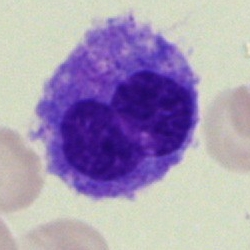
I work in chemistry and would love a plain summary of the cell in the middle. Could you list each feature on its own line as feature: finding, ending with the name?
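Outline: irregular; follow its ragged, frayed edge
Nucleus: two lobes, lying along a line from lower left to upper right
Cytoplasm: violet, with a mottled look
Granules: no large orange-red ones in the cytoplasm
Name: monocyte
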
